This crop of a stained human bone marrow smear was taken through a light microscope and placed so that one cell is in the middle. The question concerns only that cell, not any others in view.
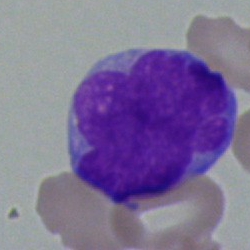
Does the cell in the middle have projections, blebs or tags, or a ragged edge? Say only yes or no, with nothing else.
No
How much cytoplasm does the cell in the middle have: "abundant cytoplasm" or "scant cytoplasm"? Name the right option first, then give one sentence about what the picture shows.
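Scant cytoplasm. The nucleus fills most of the cell.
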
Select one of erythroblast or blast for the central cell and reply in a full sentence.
At the crop's centre, the cell is a blast.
